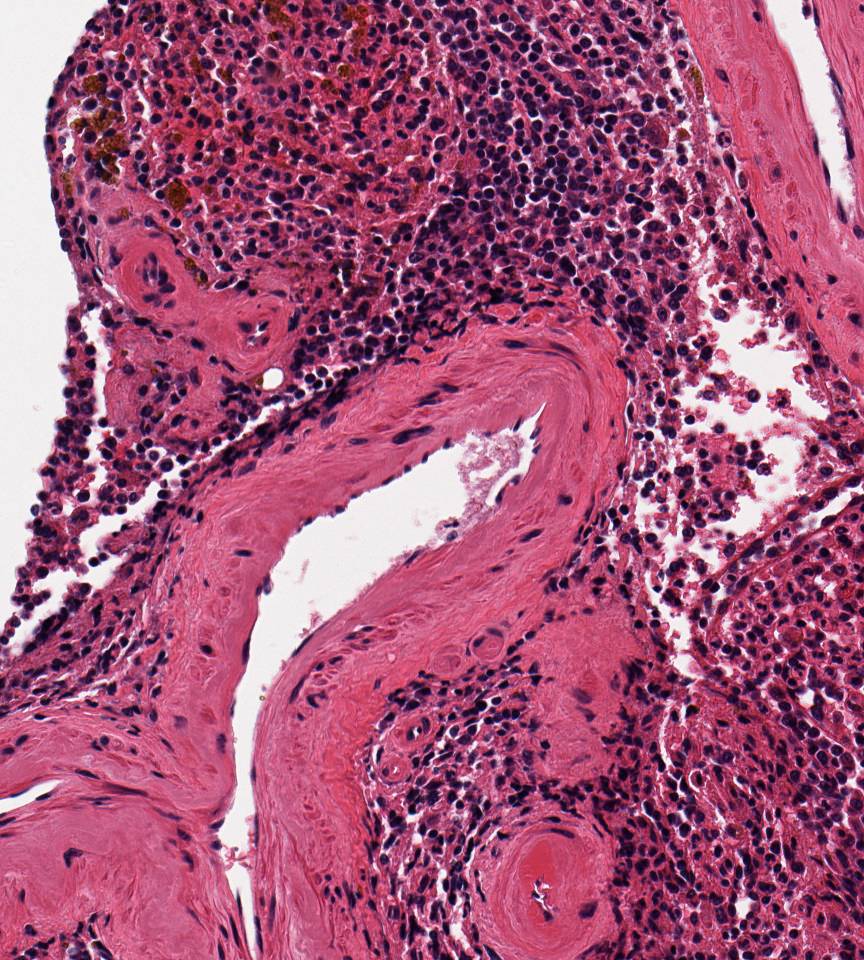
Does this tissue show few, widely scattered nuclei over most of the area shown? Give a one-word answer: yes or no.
No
